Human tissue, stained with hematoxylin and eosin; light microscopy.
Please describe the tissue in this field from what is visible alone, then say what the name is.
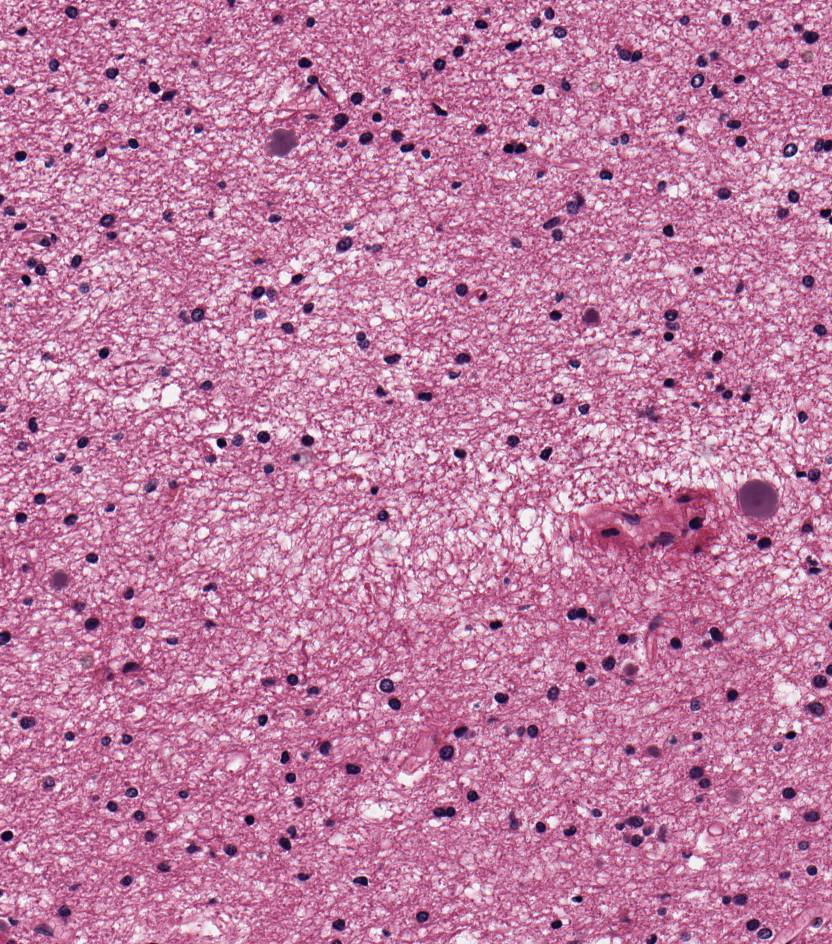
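Most nuclei are small, round and dark, with little or no visible cytoplasm, spread fairly evenly and sparsely rather than clustered or in sheets. The matrix between cells is fine interlacing pink threads, not coarse collagen bundles. A few round, smooth, homogeneous pale purple bodies lie free in it, the largest at right middle. That's cerebral cortex.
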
